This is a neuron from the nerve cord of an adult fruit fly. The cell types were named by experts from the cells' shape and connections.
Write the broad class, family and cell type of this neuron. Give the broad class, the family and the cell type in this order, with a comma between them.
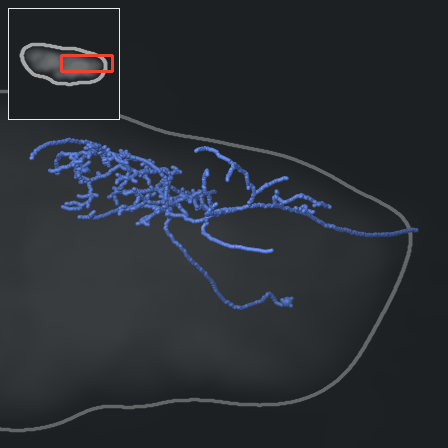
ascending neuron, hemilineage 07B, AN07B042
